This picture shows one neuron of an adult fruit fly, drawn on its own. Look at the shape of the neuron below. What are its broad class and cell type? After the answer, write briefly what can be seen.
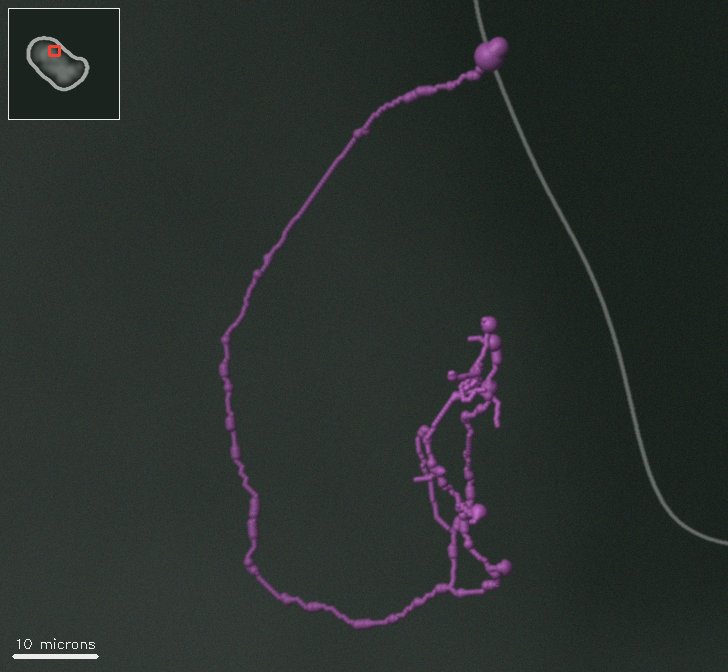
Its broad class is central-brain intrinsic neuron. The cell type is CB1548. From top to bottom in the picture it spans about 70 microns. It has a dozen or fewer branch ends.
